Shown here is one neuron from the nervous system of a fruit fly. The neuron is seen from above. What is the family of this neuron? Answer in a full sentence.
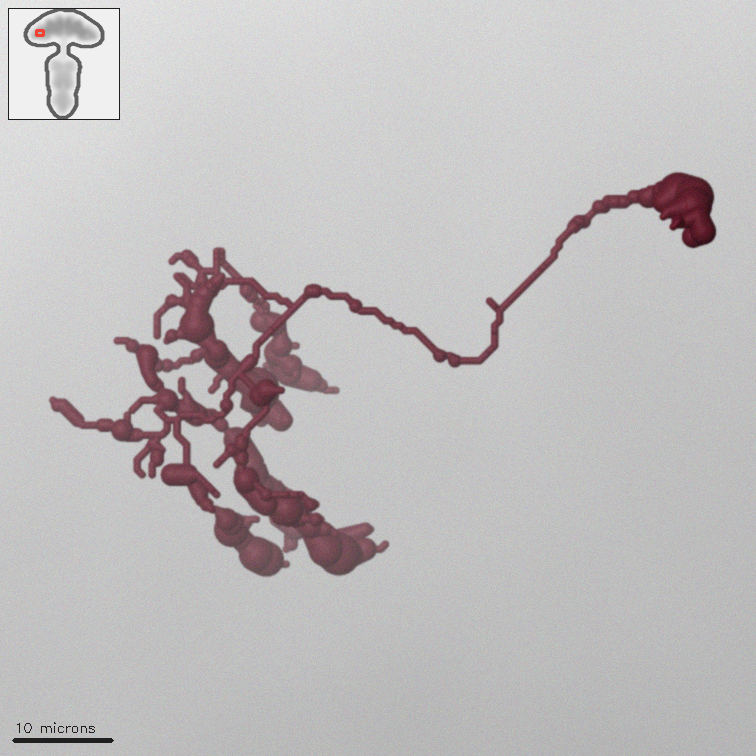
The family is Dm.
